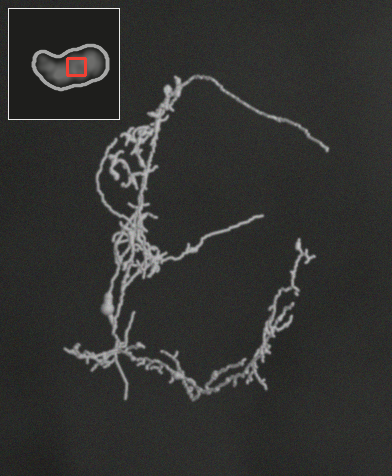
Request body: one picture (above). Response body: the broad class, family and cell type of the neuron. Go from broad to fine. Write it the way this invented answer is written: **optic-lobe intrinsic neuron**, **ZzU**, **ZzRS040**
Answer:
**central-brain intrinsic neuron**, **hemilineage DM4_ventral**, **CB0380**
